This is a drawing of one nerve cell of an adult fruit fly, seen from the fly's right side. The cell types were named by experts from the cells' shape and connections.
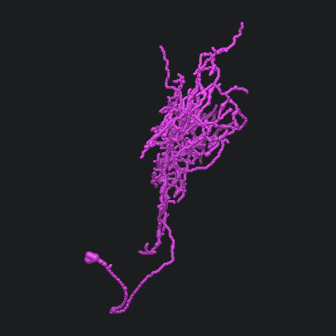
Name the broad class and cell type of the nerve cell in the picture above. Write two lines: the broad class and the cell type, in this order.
central-brain intrinsic neuron
GNG528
